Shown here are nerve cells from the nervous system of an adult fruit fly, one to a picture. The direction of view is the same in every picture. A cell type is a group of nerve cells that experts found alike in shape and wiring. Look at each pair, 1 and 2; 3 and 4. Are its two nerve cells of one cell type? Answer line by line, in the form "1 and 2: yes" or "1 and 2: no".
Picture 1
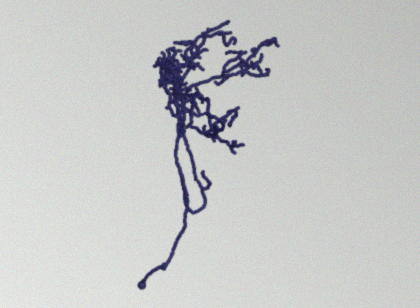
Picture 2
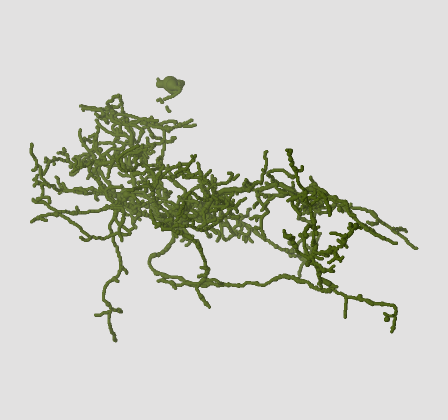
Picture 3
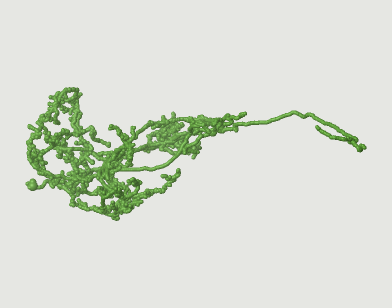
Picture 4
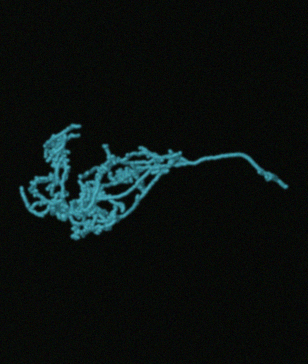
1 and 2: no
3 and 4: yes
